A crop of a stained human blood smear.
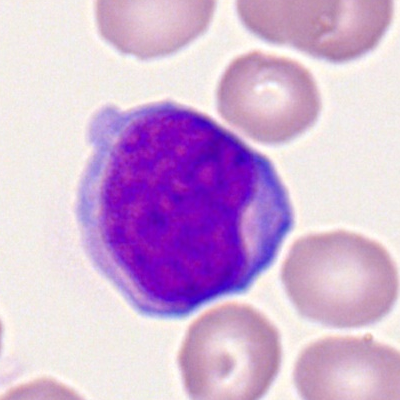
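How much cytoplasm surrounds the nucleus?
A narrow blue rim.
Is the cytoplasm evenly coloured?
No: a paler, almost colourless area lies against the right edge of the nucleus.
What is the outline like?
Slightly angular on the right side rather than smoothly round, with a small rounded bulge of cytoplasm sticking out at the upper left.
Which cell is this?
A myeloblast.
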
